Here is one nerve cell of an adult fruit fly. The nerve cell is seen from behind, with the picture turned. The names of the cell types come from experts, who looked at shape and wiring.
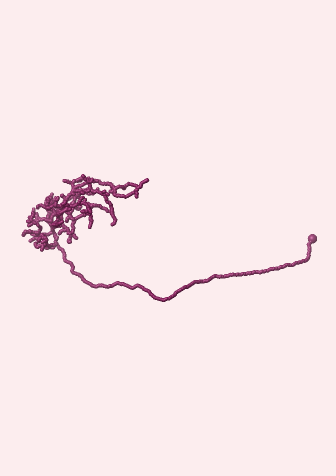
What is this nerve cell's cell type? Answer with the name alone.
Li34a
